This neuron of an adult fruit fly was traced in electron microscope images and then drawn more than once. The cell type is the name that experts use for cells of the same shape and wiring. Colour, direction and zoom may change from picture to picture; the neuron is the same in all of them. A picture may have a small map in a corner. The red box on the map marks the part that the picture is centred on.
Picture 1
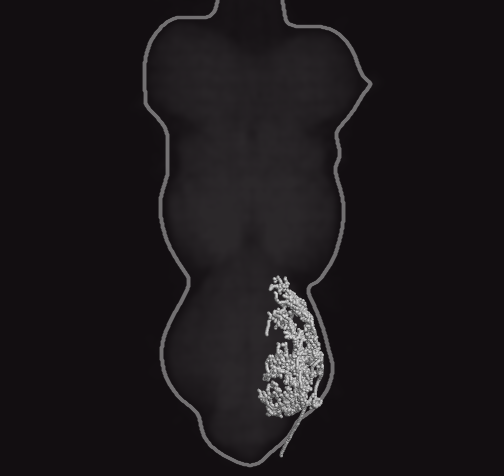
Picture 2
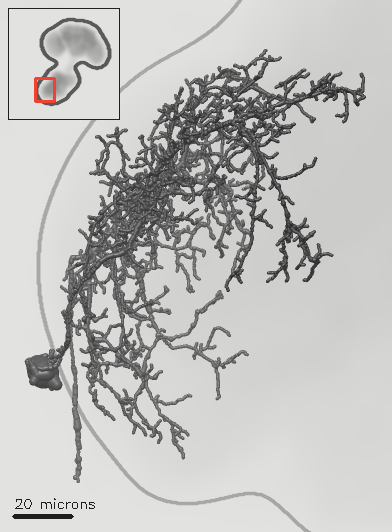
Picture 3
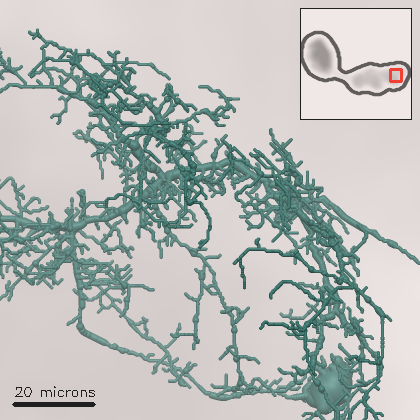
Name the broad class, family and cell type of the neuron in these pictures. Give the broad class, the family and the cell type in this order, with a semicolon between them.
motor neuron of the nerve cord; hemilineage 17X; Sternotrochanter MN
